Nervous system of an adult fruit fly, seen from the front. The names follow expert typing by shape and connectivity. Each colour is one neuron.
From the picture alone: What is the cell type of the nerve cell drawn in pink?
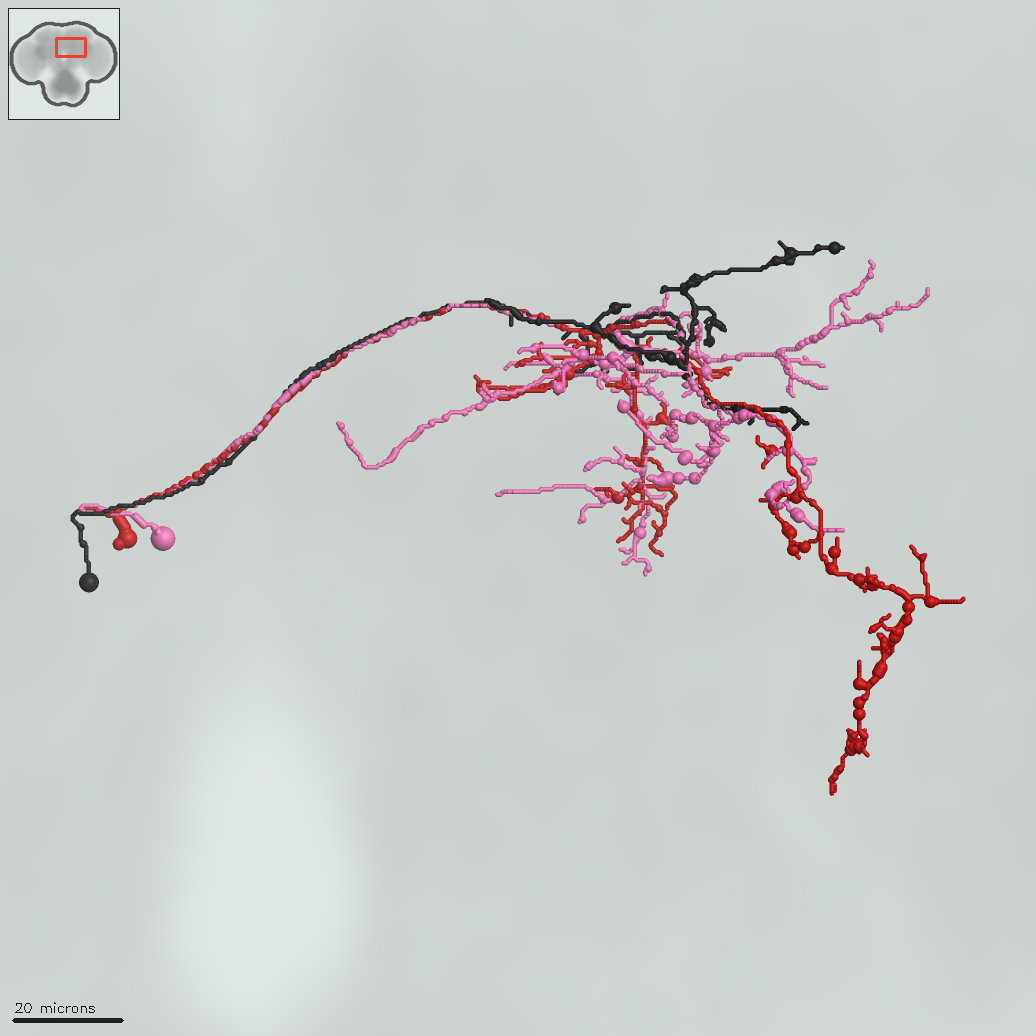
CL348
